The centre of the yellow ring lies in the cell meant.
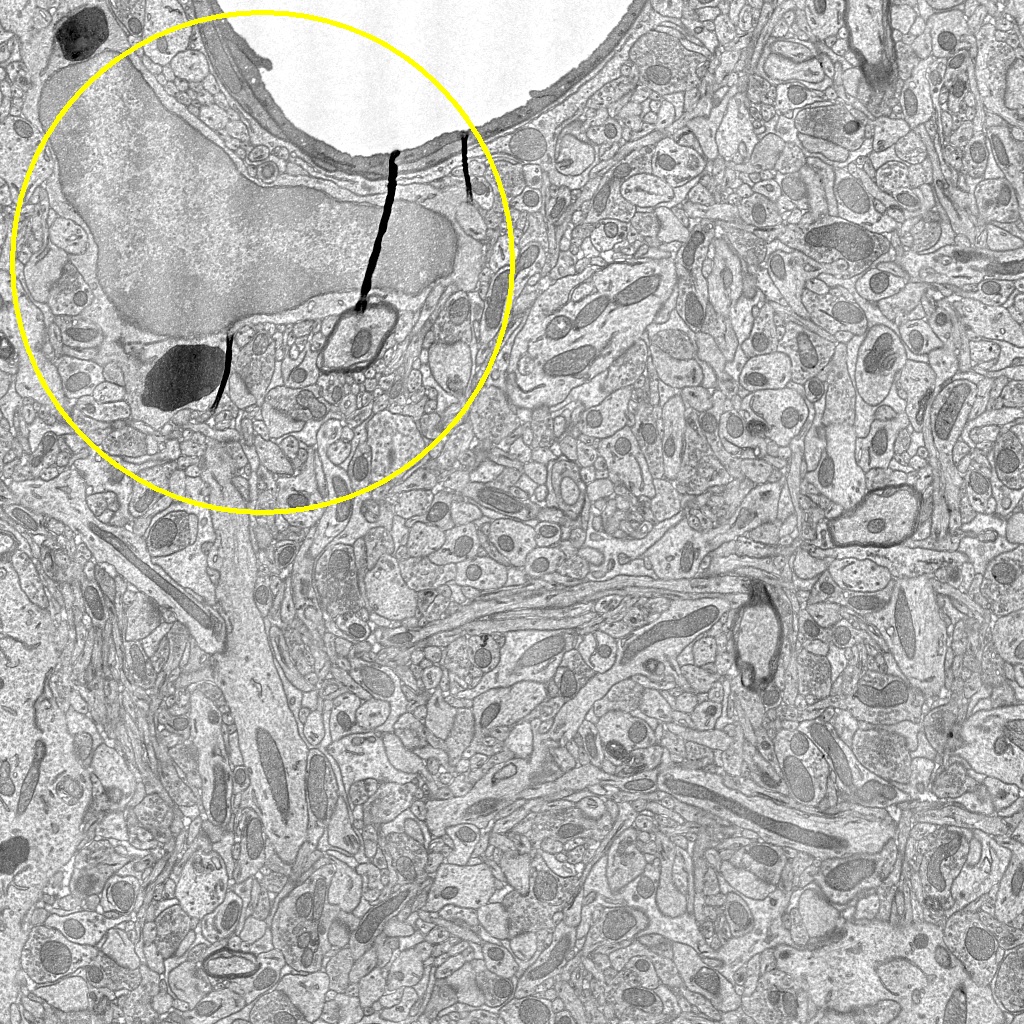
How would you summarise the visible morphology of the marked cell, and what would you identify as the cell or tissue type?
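The nucleus is elongated and irregular, running from left to right and swollen at its left end; its whole outline lies within the picture. Chromatin is pale and finely granular, without dark clumps along the envelope, and no nucleolus is visible. This is a microglial cell.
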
